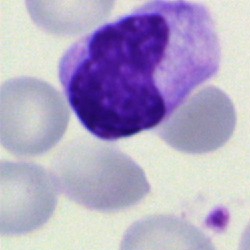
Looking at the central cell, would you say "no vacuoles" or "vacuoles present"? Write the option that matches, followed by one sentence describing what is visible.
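No vacuoles. The cytoplasm shows no clear vacuoles.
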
